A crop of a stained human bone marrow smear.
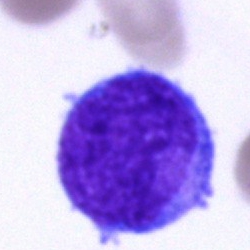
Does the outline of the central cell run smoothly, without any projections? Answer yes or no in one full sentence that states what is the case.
No, ragged or frayed parts, projections, blebs or tags interrupt the cell's outline.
